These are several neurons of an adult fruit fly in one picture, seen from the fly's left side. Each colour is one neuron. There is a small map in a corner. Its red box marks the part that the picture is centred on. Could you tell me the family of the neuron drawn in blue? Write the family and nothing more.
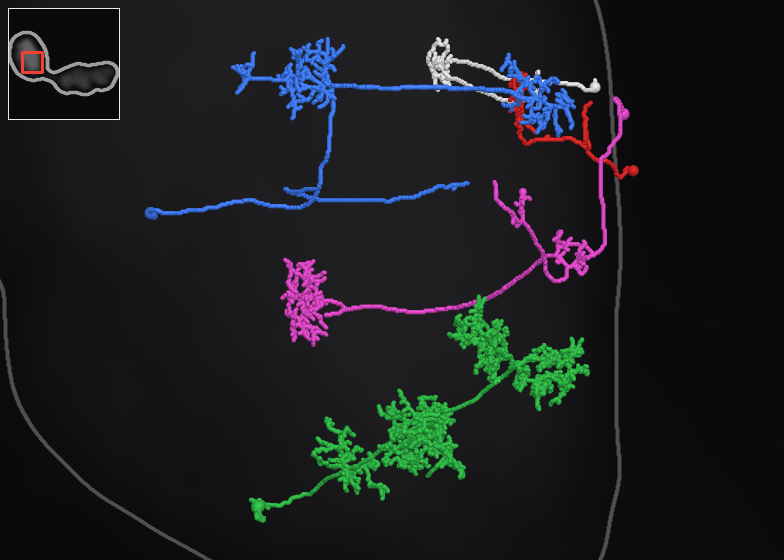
TmY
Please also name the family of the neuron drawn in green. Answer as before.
TmY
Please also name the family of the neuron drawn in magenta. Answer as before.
Y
